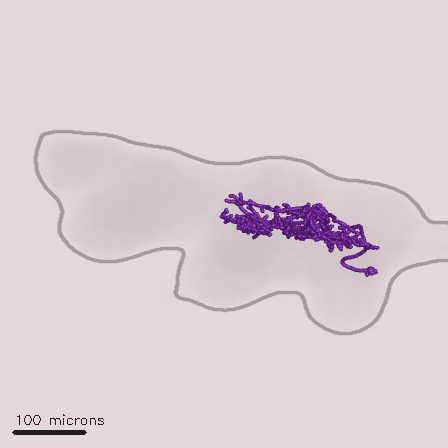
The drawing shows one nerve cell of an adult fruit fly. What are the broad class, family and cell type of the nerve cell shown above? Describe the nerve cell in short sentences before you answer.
From left to right in the picture it spans about 200 microns. In this view it is wider than it is tall. It is a nerve-cord intrinsic neuron. The family is hemilineage 02A. The cell type is IN02A013.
